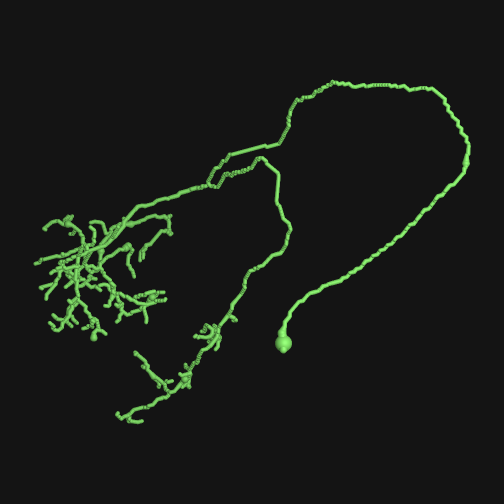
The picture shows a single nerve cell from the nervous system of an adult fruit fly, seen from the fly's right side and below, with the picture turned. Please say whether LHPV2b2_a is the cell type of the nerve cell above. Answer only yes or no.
yes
